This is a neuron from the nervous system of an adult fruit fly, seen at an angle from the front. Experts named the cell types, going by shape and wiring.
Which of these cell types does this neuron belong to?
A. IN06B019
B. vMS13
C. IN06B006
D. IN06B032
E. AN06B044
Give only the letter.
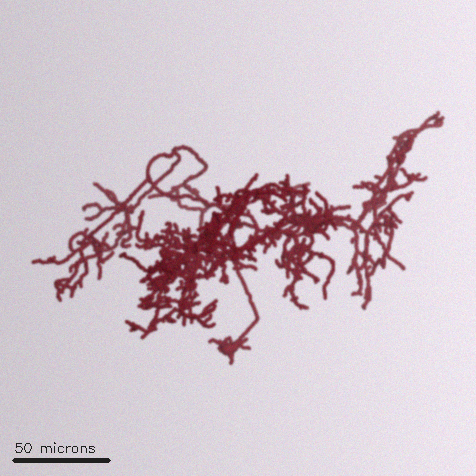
C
